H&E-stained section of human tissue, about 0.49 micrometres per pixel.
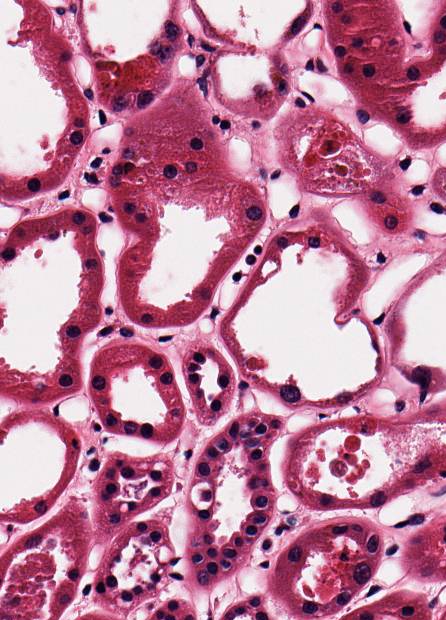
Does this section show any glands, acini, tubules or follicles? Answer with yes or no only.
Yes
